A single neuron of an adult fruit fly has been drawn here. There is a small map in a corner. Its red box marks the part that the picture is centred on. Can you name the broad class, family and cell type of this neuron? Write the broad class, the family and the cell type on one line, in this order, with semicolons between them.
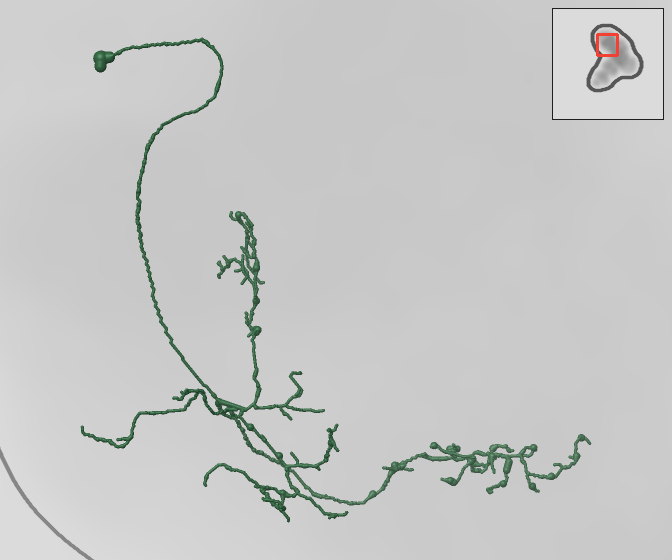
central-brain intrinsic neuron; hemilineage SIPa1_ventral; CB2577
